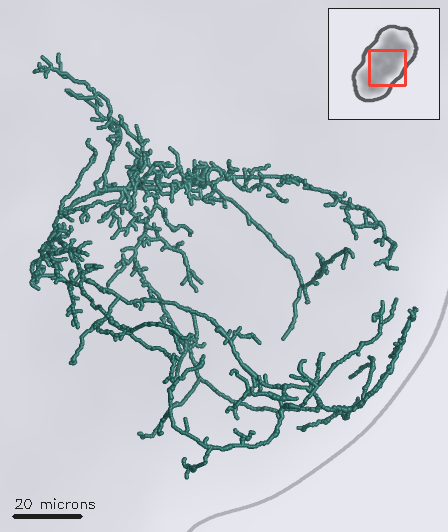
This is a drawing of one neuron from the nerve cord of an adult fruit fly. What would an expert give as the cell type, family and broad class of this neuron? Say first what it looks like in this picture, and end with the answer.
From top to bottom in the picture it spans about 130 microns. The picture shows more than a hundred branch ends. Its cell type is IN04B100. The family is hemilineage 04B. Its broad class is nerve-cord intrinsic neuron.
